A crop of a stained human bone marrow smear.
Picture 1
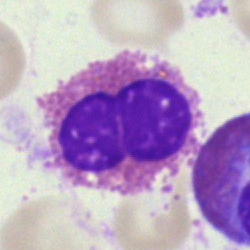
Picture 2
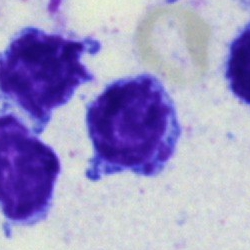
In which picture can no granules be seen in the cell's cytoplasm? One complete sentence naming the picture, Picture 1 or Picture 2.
Picture 2 has the cell with no visible granules in its cytoplasm.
